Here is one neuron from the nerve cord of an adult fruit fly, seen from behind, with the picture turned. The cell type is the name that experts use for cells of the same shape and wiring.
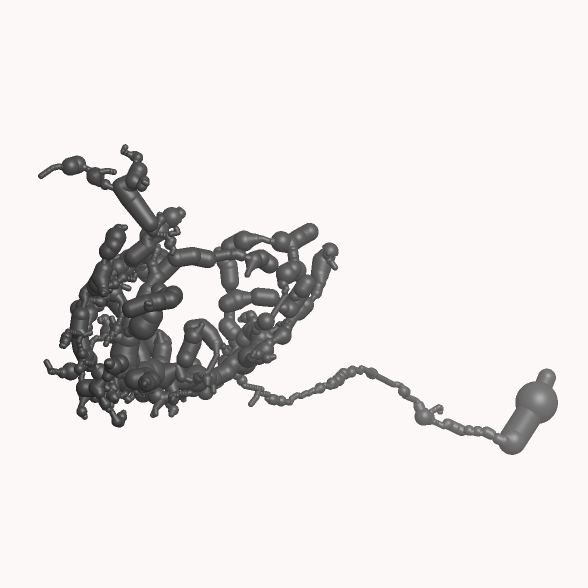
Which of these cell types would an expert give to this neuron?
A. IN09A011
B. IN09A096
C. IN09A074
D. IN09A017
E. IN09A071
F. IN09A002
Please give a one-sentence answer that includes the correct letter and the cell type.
Cell type IN09A017, option D, is the one the neuron has.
